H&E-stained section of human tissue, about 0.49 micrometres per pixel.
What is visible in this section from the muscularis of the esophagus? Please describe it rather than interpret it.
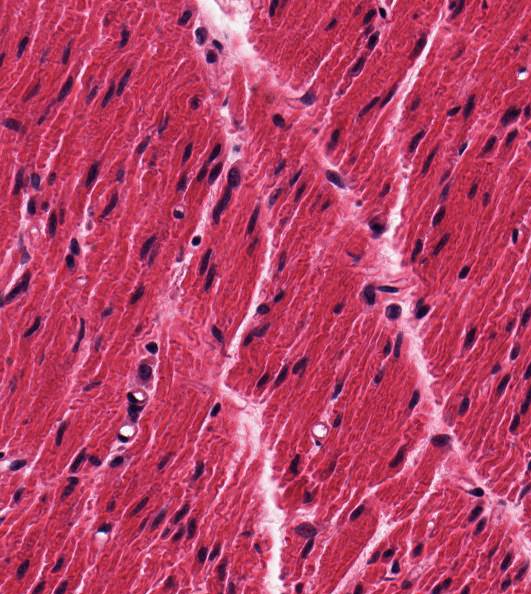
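Fibre cytoplasm deep, even pink-red with eosin. Nuclei central within the fibres, not at the edges; elongated ovals, dark purple, pointing along the fibre length. Between fibres and fibre groups, only thin pale connective tissue strands; no thick collagen bands.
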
